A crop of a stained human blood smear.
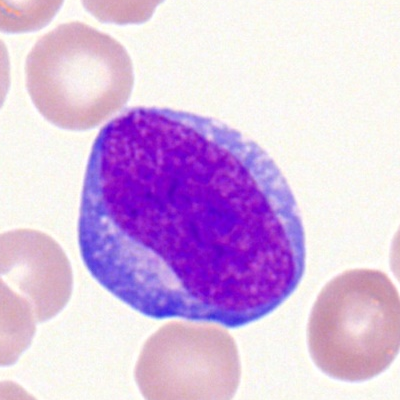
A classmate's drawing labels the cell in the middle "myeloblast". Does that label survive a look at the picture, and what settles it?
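Smooth oval outline without surface projections; cytoplasm free of coarse or brightly coloured granules. The name myeloblast fits this cell. A paler zone of cytoplasm lies against the lower-left side of the nucleus.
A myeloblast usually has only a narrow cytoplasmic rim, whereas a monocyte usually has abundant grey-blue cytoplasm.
Several unnucleated red cells lie around it, none of them overlapping it.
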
